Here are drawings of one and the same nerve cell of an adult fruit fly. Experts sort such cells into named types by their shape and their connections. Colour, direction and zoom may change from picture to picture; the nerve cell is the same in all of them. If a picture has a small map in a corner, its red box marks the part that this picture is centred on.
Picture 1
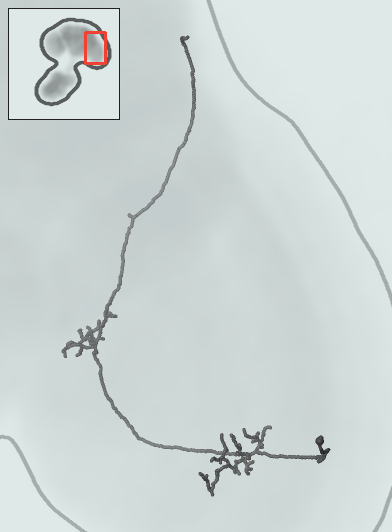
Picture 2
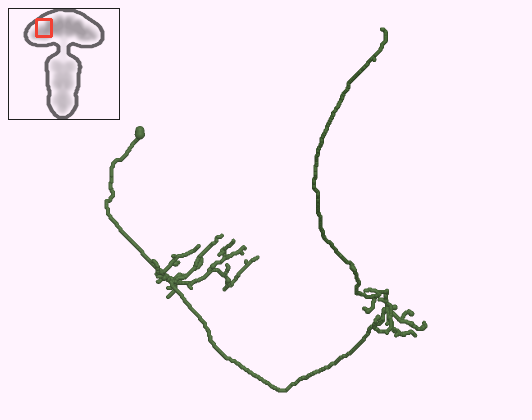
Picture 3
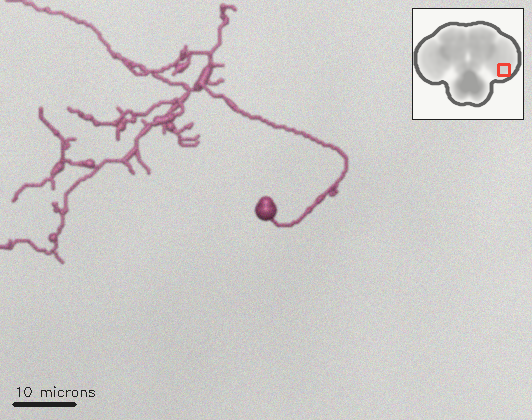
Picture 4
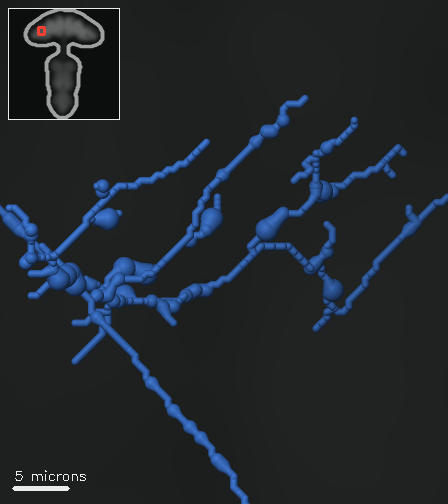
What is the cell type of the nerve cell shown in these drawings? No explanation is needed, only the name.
MeTu4f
